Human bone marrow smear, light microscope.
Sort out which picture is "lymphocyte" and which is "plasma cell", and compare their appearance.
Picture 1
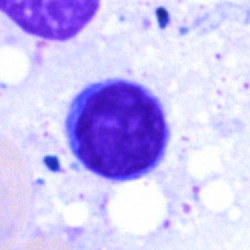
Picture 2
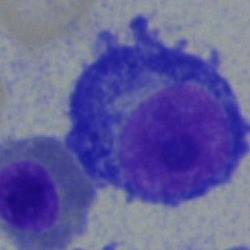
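The lymphocyte is in picture 1 and the plasma cell in picture 2. The lymphocyte has a round, smooth outline, whereas the plasma cell's outline is irregular, with small knob-like projections standing out mainly along its upper edge. In the lymphocyte the nucleus fills almost the whole cell, while in the plasma cell it lies off-centre, toward the right.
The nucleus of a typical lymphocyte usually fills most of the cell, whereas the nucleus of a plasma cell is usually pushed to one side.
The lymphocyte's cytoplasm is a thin blue rim, widest on the left; the plasma cell's cytoplasm is a deep, dark blue, with a paler zone beside the nucleus on its left.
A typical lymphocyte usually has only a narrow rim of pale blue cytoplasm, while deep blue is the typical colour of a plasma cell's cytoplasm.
The lymphocyte's chromatin is dark purple and densely stained.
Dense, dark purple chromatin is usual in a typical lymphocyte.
No granules are visible in the lymphocyte's cytoplasm, which also contains no vacuoles, and the plasma cell's cytoplasm shows no distinct granules.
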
